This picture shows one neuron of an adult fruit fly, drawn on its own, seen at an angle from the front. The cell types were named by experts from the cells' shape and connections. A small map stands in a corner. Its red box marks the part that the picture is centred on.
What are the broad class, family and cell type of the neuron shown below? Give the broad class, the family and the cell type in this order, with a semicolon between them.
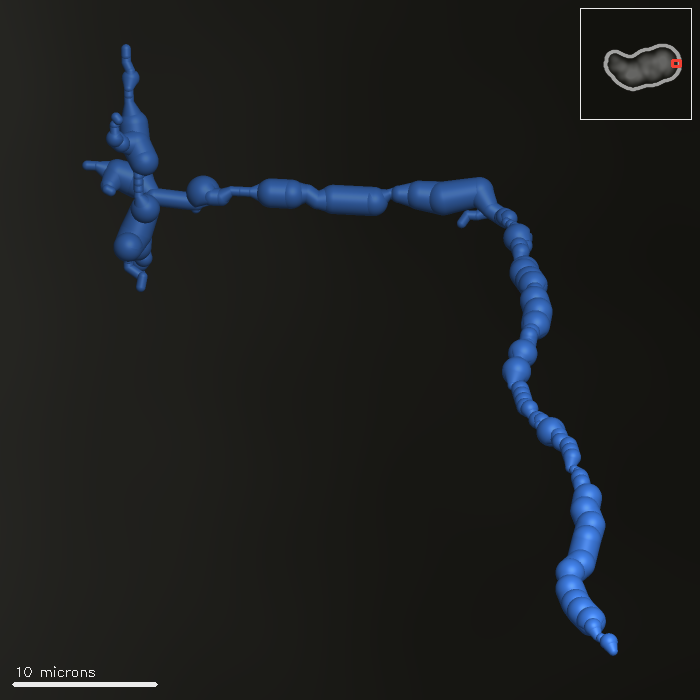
optic-lobe intrinsic neuron; L; L3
